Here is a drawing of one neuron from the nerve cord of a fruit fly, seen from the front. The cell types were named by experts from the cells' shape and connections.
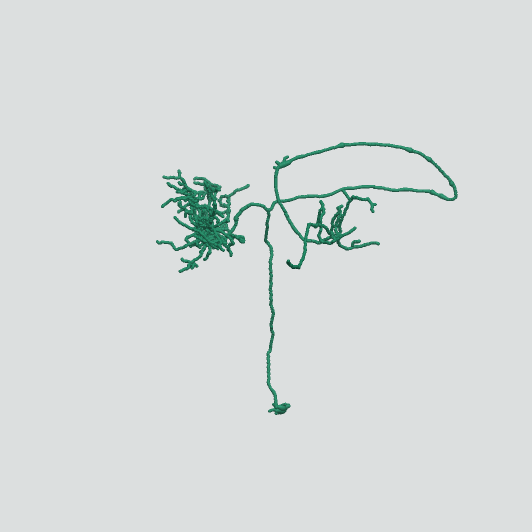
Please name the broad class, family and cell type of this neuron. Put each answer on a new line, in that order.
ascending neuron
hemilineage 02A
AN02A009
